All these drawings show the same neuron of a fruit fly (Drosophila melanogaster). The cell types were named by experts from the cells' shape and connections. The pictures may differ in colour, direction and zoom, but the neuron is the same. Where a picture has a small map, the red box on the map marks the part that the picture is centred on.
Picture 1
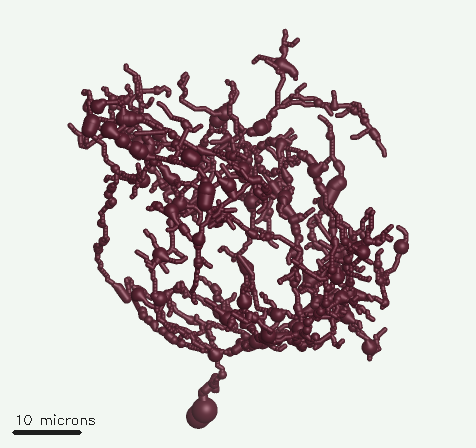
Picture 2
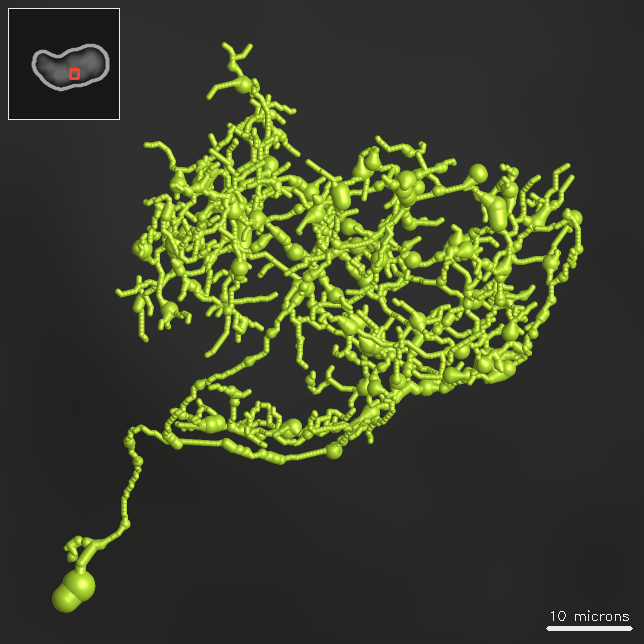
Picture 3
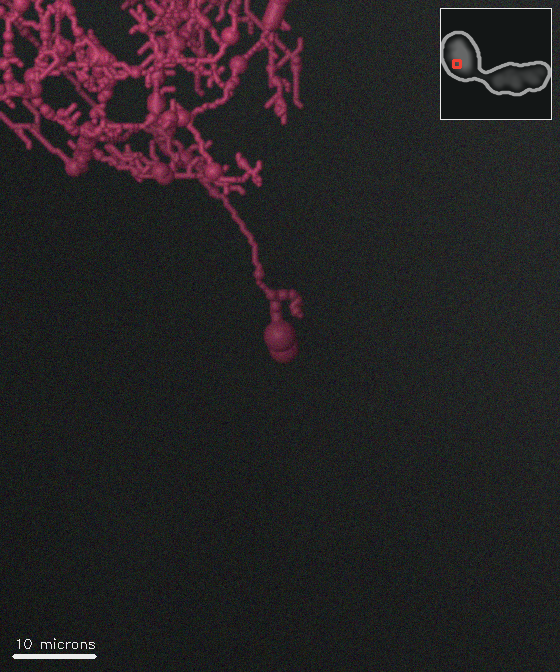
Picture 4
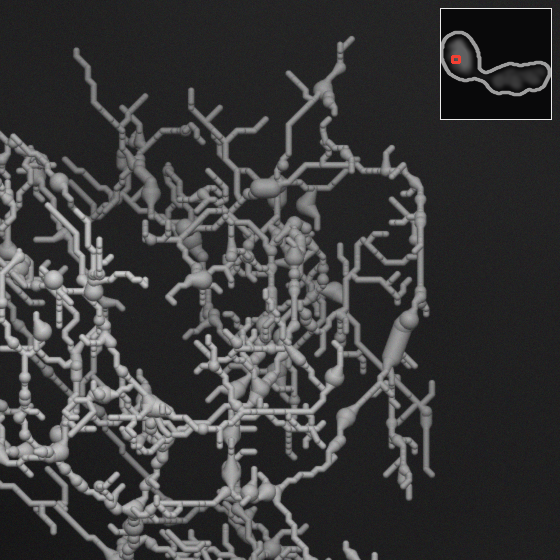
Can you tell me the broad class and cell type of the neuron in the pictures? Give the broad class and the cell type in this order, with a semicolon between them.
central-brain intrinsic neuron; CB1955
